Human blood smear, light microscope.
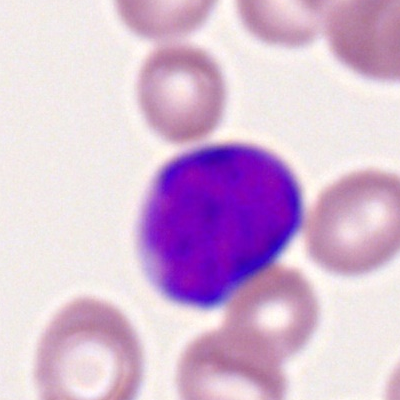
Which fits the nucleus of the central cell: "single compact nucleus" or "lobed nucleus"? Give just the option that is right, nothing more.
Single compact nucleus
